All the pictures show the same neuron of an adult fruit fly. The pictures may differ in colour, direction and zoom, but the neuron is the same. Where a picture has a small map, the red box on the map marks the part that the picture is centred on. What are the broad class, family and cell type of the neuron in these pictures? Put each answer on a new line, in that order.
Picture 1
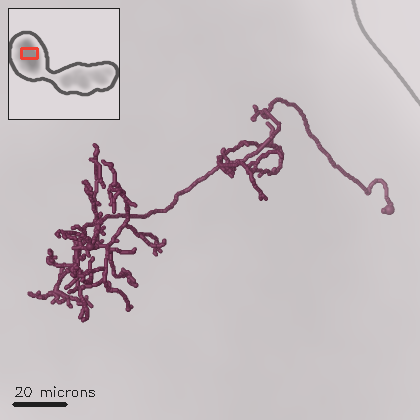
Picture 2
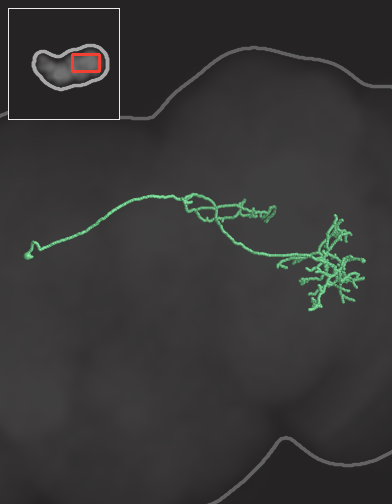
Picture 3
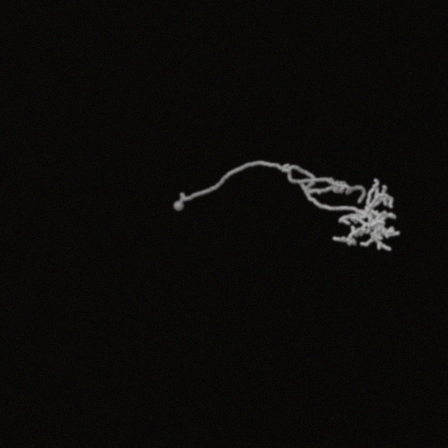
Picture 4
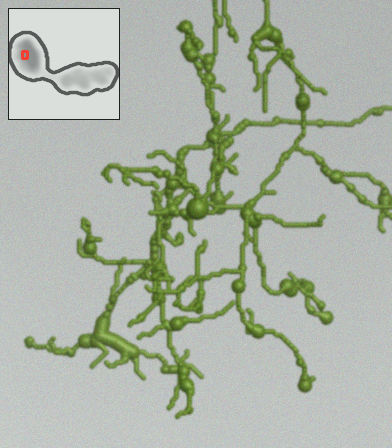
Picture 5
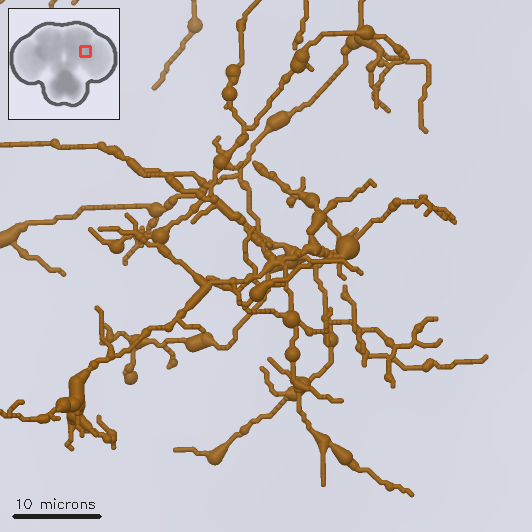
central-brain intrinsic neuron
hemilineage DM6_posterior
CB1684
